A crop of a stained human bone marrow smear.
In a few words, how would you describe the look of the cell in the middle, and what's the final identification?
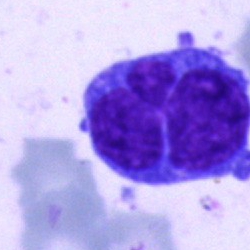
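The cytoplasm stains deep blue and forms only a narrow rim around the nuclear lobes. No granules are visible in it. The cell outline is roughly oval, wider than it is tall. Answer: blast.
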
